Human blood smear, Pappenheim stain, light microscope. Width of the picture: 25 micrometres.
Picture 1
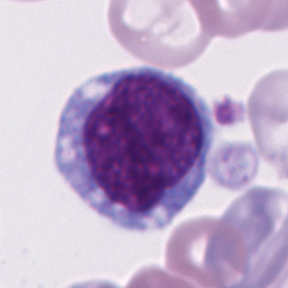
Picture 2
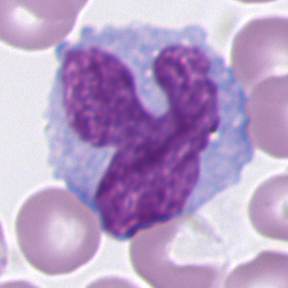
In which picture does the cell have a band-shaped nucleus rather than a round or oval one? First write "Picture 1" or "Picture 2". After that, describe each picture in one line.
Picture 2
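In picture 1: The nucleus is a single rounded mass without lobes.
In picture 2: The nucleus is folded into a U shape whose two arms point upward.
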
